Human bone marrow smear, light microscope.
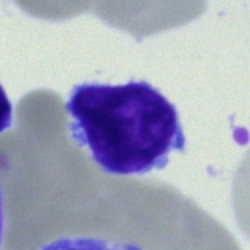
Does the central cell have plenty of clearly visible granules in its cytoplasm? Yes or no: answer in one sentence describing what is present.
No, the cytoplasm of the cell shows no visible granules.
